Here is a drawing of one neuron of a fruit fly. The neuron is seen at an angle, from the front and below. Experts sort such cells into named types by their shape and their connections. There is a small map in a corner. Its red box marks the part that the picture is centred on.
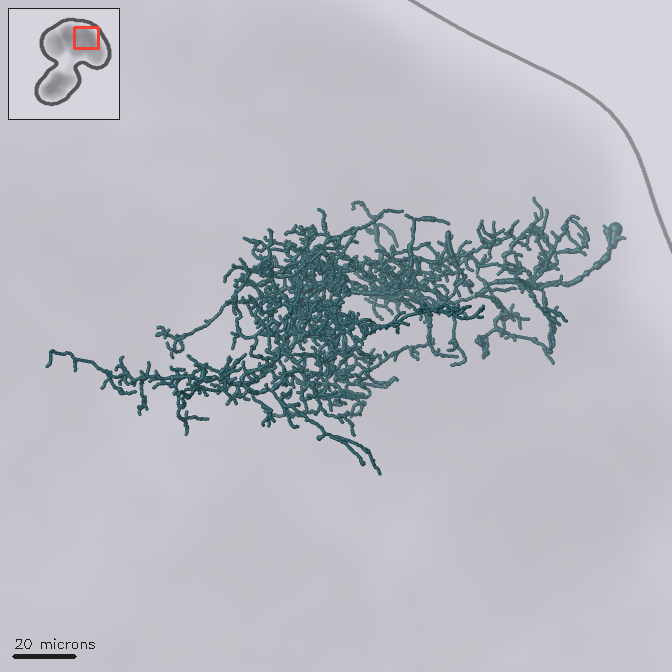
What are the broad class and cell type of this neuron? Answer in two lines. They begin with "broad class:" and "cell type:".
broad class: central-brain intrinsic neuron
cell type: CL002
